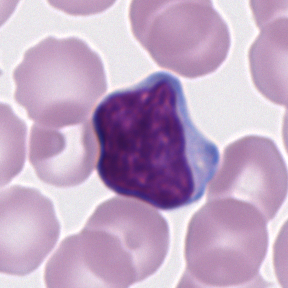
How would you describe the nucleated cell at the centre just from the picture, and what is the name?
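Taking the features in turn, the cell's outline is angular and has several blunt corners. Next, the nucleus has an irregular, bumpy edge. Then the cytoplasm is pale blue, with no granules visible in it. This is a typical lymphocyte.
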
